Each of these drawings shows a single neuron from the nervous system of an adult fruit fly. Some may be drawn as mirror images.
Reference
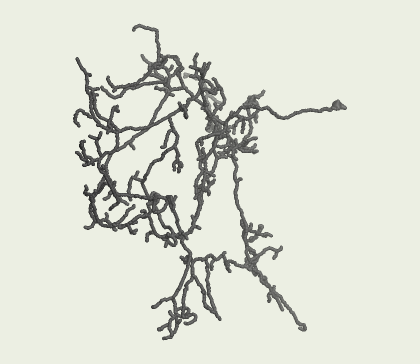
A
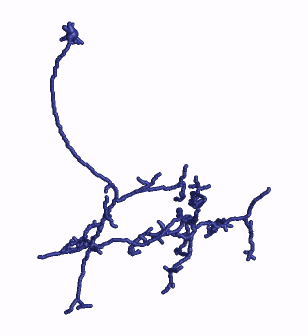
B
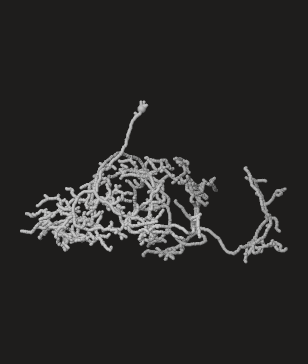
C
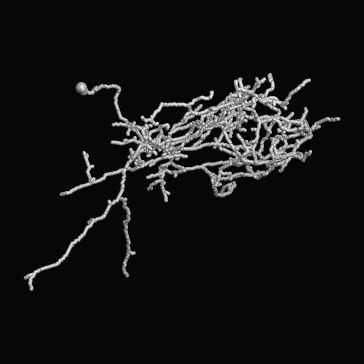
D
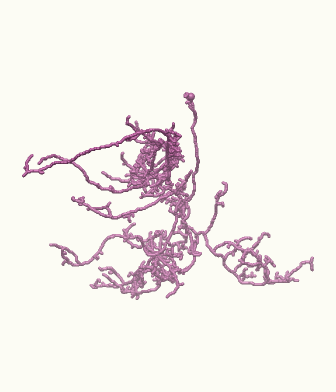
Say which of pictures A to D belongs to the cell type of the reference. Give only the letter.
C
